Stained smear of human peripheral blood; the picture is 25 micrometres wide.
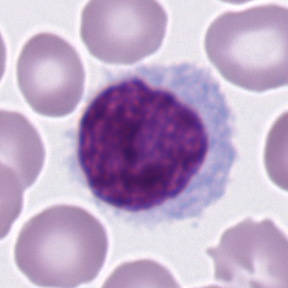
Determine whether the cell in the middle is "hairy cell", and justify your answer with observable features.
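The name offered, hairy cell, holds up against its look-alike, monocyte. The cell's edge is ragged, with fine hair-like projections, which speaks for hairy cell.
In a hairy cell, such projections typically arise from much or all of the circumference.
The nucleus is round in outline and about 11 micrometres across, which speaks against monocyte.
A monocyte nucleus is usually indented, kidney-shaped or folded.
The cytoplasm contains no vacuoles, which also weighs against monocyte.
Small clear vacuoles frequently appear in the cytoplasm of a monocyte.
The cytoplasm is pale blue, in keeping with hairy cell.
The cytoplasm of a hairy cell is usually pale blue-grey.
It forms a broader rim on the right of the nucleus than on the left.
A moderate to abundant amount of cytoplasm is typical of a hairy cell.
No nucleoli are visible, and the cell touches none of the surrounding red cells.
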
